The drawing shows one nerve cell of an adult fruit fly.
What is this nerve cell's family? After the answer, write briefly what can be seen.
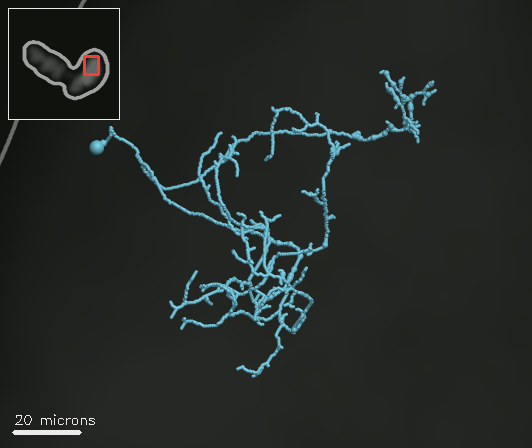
The family is hemilineage VLPp&l1_lateral. This is a visual projection neuron. It is in the brain and does not reach the nerve cord. From left to right in the picture it spans about 100 microns. The picture shows dozens of branch ends.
